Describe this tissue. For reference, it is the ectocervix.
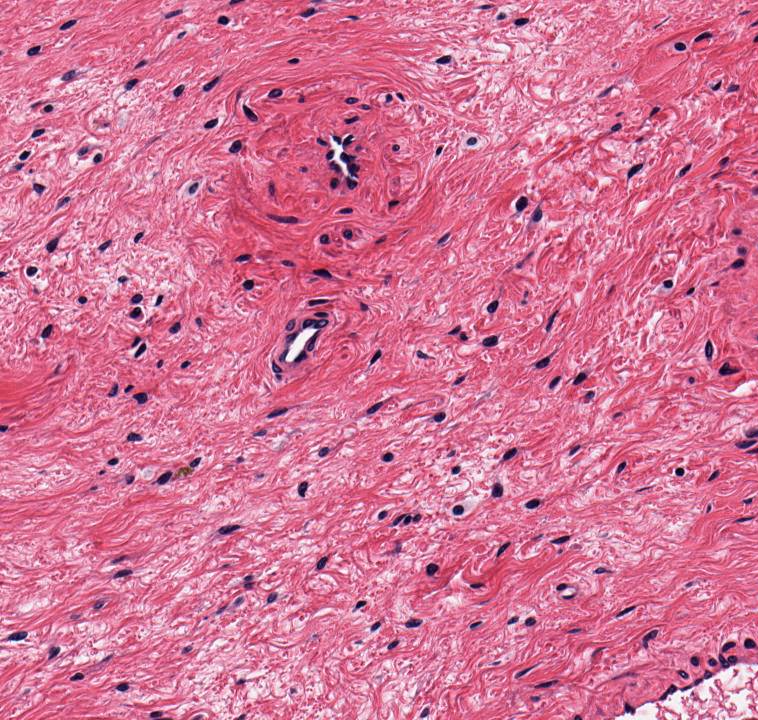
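Pink fibrous stroma fills the entire field; no epithelium seen. Cells sparse; spindle-shaped and oval nuclei scattered fairly evenly throughout. Nuclei small, uniformly dark, nucleoli not prominent. Top centre: small vessel, narrow slit-like lumen, ringed by thick concentric collagen layer.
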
